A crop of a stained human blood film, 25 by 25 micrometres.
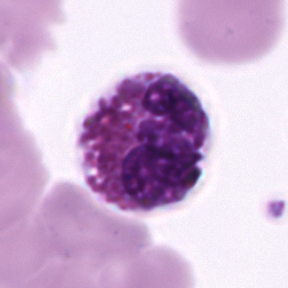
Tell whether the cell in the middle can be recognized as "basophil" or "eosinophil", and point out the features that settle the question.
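This one is an eosinophil. Look at the nucleus: you can see its lobes lying in the right half of the cell, with dark purple, condensed chromatin.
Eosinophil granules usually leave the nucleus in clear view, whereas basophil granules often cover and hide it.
Coarse round reddish-purple granules fill the cytoplasm, and the cell is about 12 micrometres across.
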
